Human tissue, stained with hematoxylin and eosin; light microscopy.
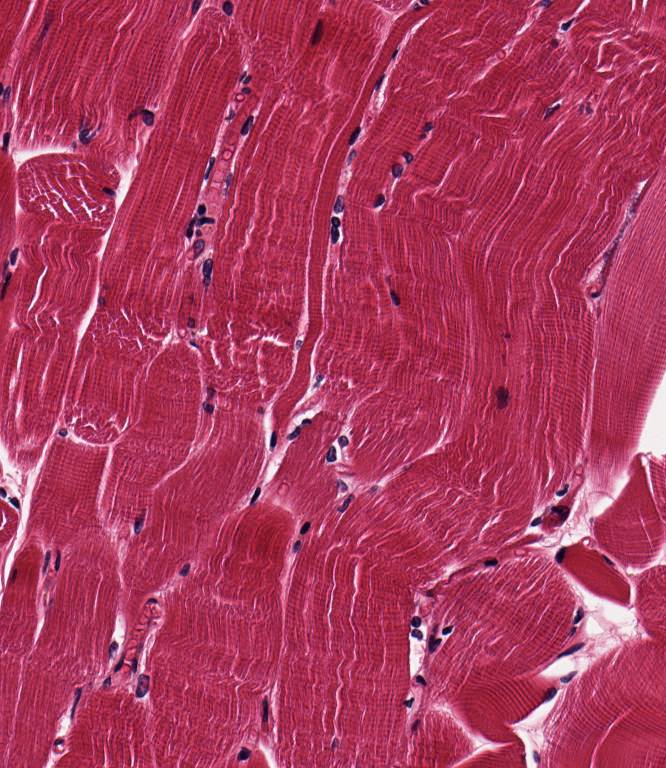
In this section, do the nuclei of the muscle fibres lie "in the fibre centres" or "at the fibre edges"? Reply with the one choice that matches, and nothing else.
At the fibre edges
